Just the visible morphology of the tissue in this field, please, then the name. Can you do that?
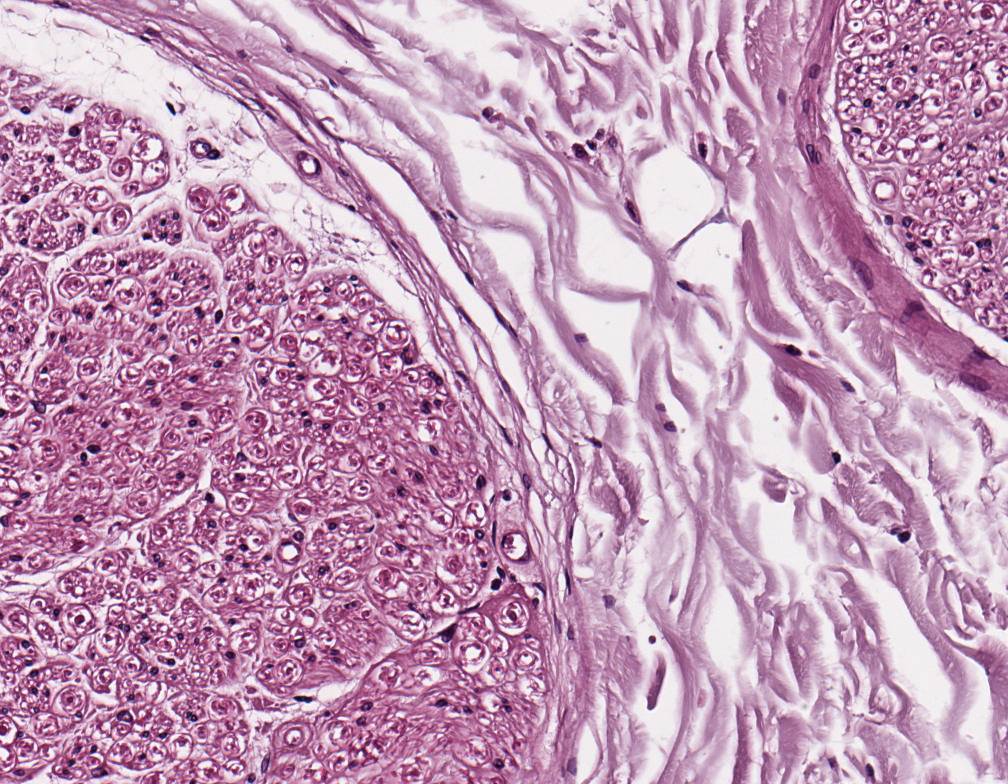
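Bundles: two, of cross-cut nerve fibres, in the left half and the top right corner, separated by loose connective tissue. Left bundle: many small round fibre profiles, each a pale ring around a central pink dot. Its upper right border: several thin concentric layers of flattened cells. Top right bundle, left side: a band of dense pink tissue with elongated dark nuclei. Name: tibial nerve.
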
